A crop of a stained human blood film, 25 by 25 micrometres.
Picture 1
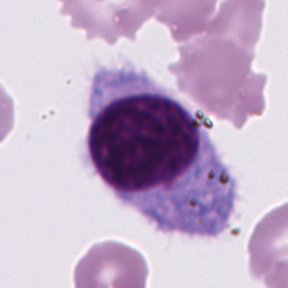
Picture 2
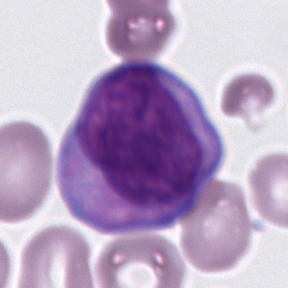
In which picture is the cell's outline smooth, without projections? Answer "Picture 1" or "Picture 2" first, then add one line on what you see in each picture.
Picture 2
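Picture 1: The cell outline is irregular and drawn out toward the lower right.
Picture 2: The cell outline is smooth but somewhat angular, without projections.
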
